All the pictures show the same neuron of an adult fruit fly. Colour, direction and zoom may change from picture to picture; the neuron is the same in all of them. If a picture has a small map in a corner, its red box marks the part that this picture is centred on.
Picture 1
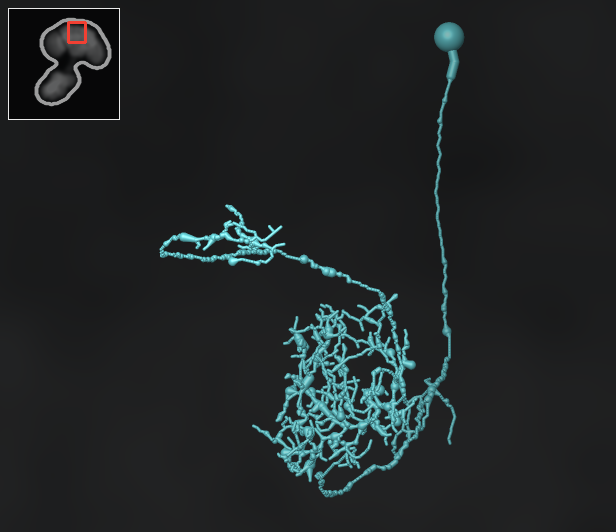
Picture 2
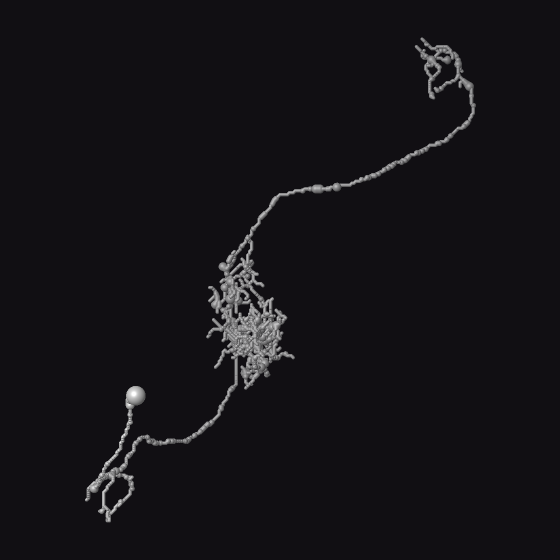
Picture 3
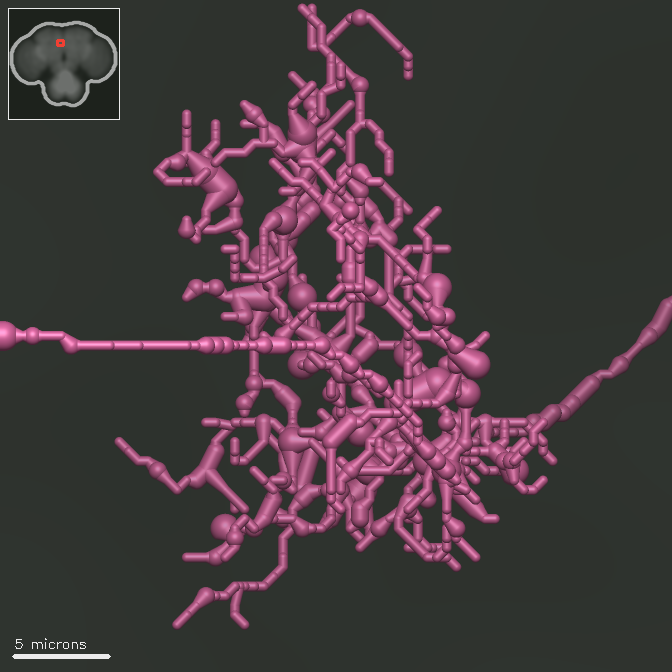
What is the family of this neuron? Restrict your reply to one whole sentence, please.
The neuron counts as part of family class CX.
